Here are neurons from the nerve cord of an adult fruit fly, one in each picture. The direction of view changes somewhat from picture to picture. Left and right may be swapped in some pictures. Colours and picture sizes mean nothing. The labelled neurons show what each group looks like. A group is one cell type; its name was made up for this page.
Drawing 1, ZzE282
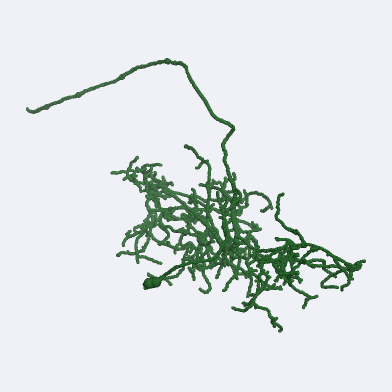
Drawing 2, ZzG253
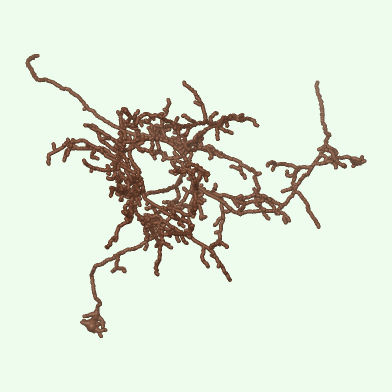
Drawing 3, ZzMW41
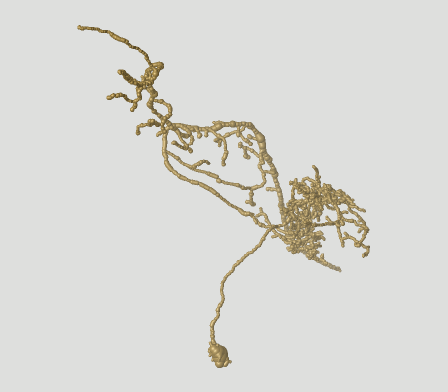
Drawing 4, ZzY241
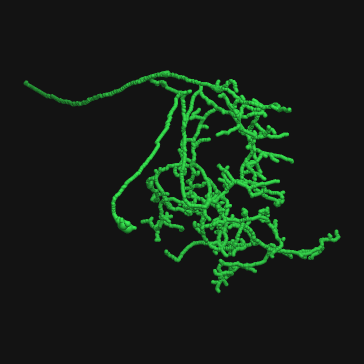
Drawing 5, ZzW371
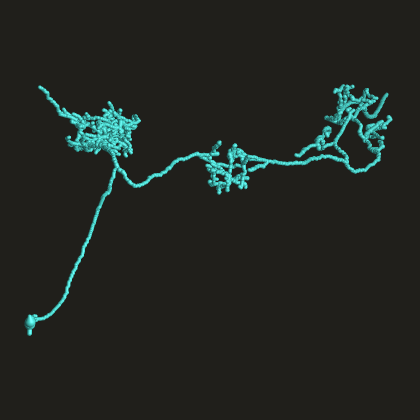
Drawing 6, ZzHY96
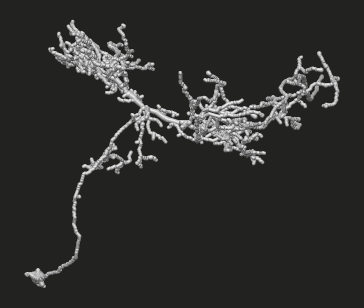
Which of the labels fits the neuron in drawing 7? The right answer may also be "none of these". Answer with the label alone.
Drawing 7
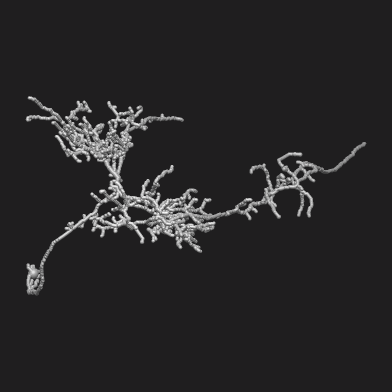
ZzHY96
